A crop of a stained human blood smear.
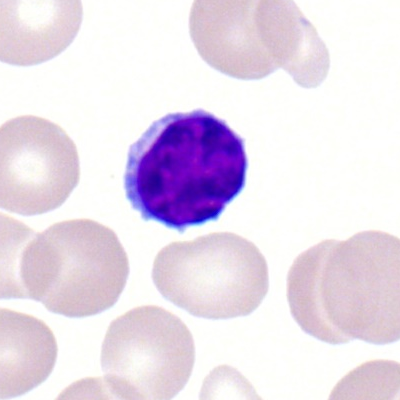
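Lymphocyte. Notice how dense and dark purple the chromatin is, and how coarsely it clumps. Search the nucleus and you will see no nucleoli. Then turn to the cytoplasm: it is pale blue, and no granules appear in it.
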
